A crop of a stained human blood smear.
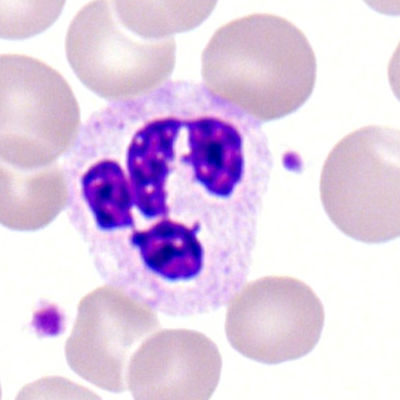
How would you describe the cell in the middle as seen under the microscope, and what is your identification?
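Four separate lobes make up the nucleus, and no nucleoli are visible within it. The cytoplasm is pale pinkish-lilac and contains fine, faint granules. The cell is a segmented neutrophil.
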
